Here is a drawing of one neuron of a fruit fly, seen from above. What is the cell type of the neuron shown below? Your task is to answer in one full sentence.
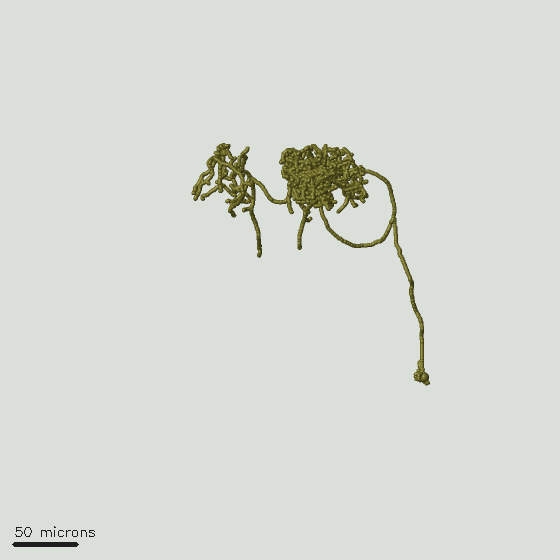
The cell type name for this neuron is MBON21.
